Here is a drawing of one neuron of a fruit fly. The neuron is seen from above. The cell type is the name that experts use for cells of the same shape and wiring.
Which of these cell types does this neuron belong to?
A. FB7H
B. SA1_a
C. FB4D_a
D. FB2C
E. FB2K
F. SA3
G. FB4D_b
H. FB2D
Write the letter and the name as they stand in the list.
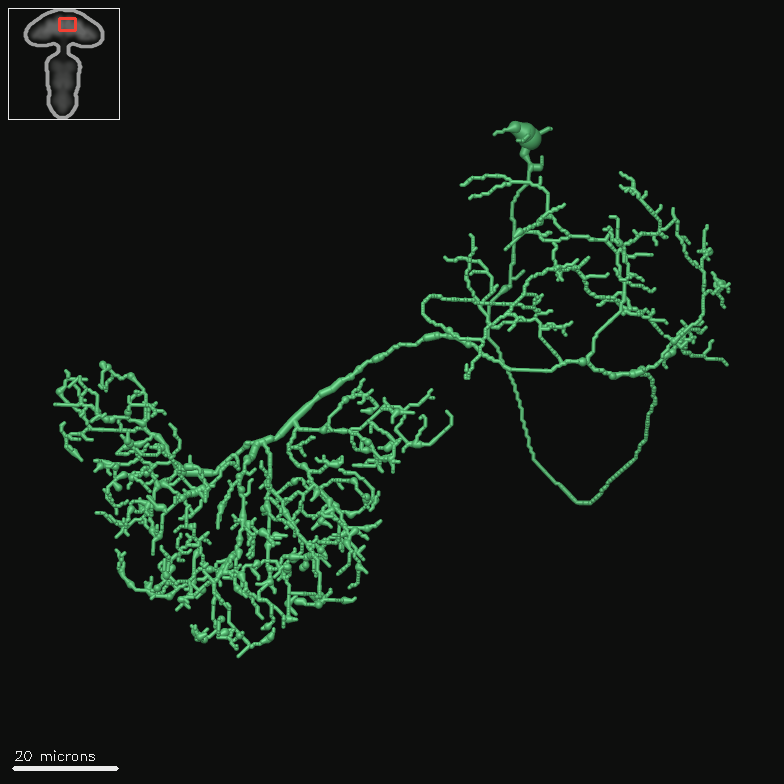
H. FB2D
